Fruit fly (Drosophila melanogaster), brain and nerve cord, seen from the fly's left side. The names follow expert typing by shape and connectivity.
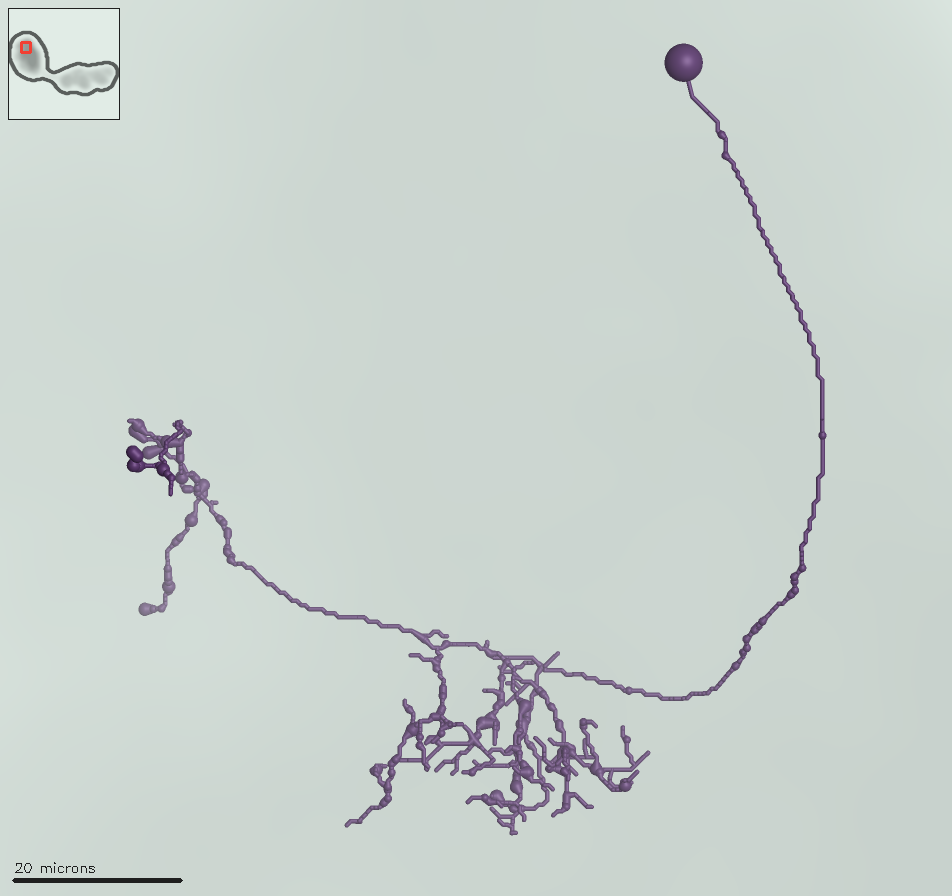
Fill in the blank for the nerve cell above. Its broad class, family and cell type: central-brain intrinsic neuron; class CX; FC1C_a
